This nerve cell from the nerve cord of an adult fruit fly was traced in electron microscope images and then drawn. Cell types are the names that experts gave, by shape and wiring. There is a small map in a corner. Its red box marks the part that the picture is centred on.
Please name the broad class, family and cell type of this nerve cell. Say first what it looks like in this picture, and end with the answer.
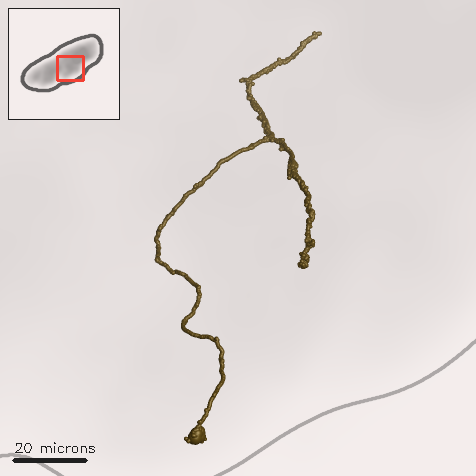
By the scale bar it is about 120 microns tall in this view. As drawn here it is taller than it is wide. It is a nerve-cord intrinsic neuron. The family is hemilineage 21A. It is of cell type IN21A031.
